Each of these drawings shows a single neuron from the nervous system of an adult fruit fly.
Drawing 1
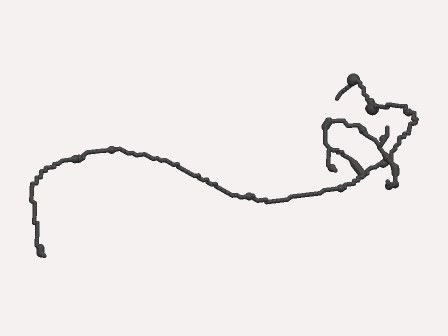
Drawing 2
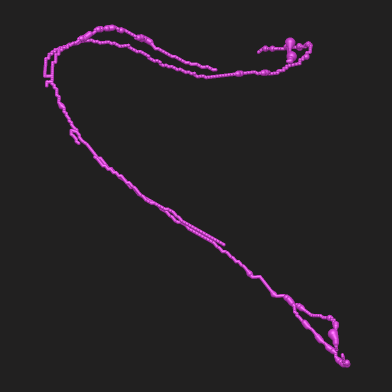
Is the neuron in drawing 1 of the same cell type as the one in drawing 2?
yes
